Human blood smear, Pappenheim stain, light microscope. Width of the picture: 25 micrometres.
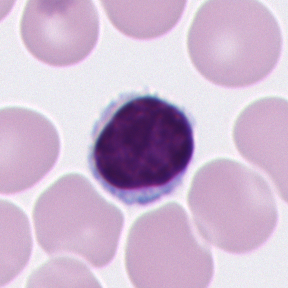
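Typical lymphocyte. Dense, dark purple, coarsely clumped chromatin fills a round to slightly oval nucleus measuring about 9 by 8 micrometres, with no indentation or lobes. Cytoplasm forms only a thin rim around it. The cell margin is finely frayed, bearing tiny projections.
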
